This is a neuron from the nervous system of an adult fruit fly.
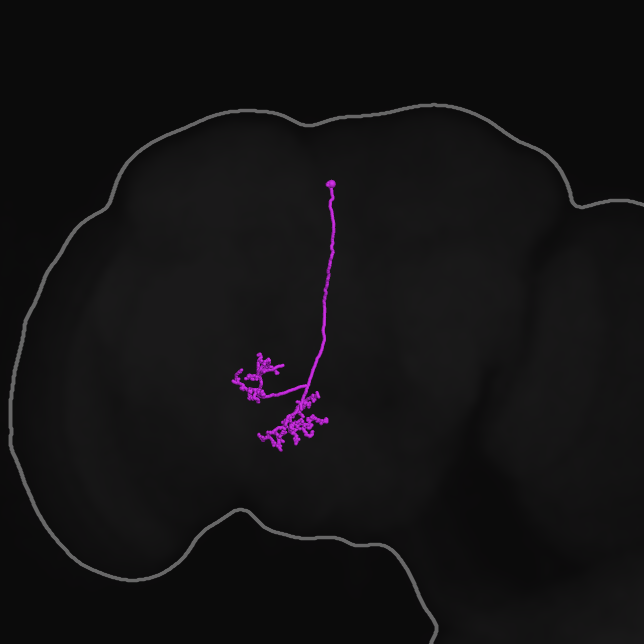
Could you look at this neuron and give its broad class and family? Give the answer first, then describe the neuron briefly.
Its broad class is central-brain intrinsic neuron. Its family is hemilineage DM1_antero_ventral. The cell body is at the top of the picture. In this view it is more than twice as tall as it is wide.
